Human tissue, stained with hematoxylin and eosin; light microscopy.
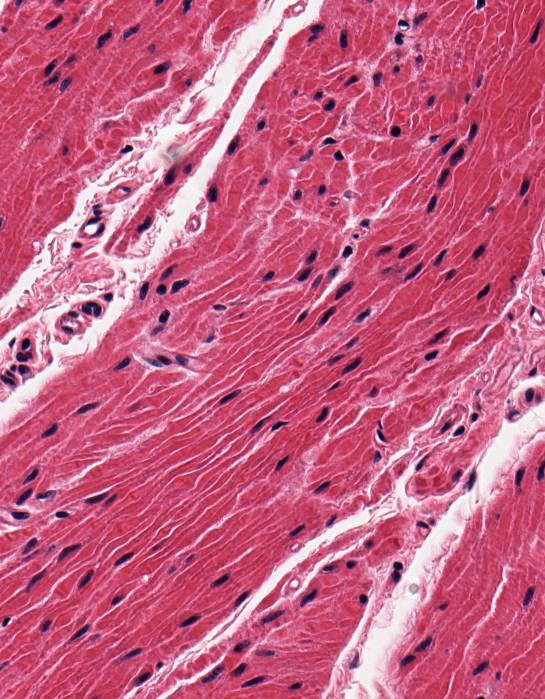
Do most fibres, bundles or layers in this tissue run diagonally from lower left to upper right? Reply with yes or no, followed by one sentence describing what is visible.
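Yes. The muscle fibres run diagonally from lower left to upper right.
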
